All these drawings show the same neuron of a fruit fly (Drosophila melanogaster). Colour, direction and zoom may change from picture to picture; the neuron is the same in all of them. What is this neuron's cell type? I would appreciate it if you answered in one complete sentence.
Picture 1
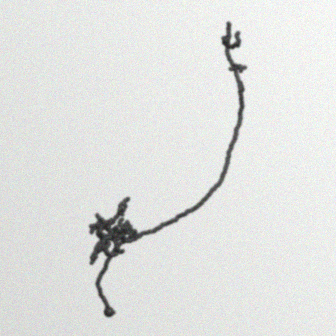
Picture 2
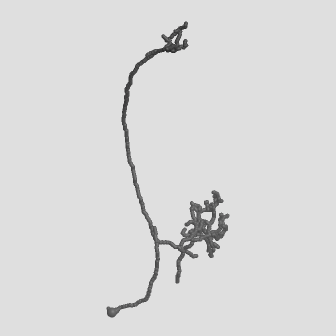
Typed by cell type, the neuron is LoVP7.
